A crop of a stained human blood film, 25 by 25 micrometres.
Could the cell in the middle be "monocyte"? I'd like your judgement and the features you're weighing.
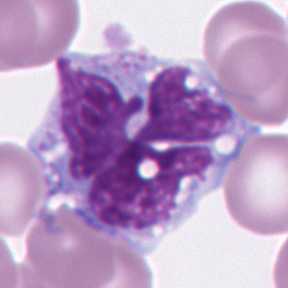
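Start with the nucleus: it is folded into several broad lobes that meet near the centre of the cell, which goes with monocyte and not with myeloblast.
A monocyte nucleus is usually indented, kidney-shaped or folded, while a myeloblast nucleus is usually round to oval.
Now the cytoplasm: a moderate rim of pale grey-blue surrounds the nucleus, again on the monocyte side.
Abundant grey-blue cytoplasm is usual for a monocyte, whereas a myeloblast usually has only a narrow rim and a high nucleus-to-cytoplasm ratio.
You'll also see an irregular, angular outline, several small clear round vacuoles with one lying over the nucleus, faint fine purplish dots but no large coarse granules, and red blood cells pressed against both the left and right sides. So yes, monocyte fits, and myeloblast does not.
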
